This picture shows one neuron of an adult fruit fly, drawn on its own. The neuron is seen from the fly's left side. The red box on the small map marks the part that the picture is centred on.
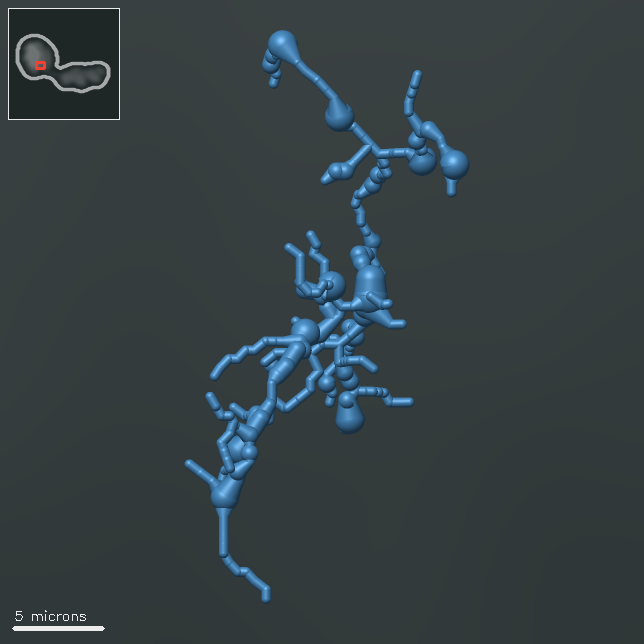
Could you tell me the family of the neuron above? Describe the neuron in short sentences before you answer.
No cell body is drawn. By the scale bar it is about 30 microns tall in this view. Its broad class is optic-lobe intrinsic neuron. Its family is Dm.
